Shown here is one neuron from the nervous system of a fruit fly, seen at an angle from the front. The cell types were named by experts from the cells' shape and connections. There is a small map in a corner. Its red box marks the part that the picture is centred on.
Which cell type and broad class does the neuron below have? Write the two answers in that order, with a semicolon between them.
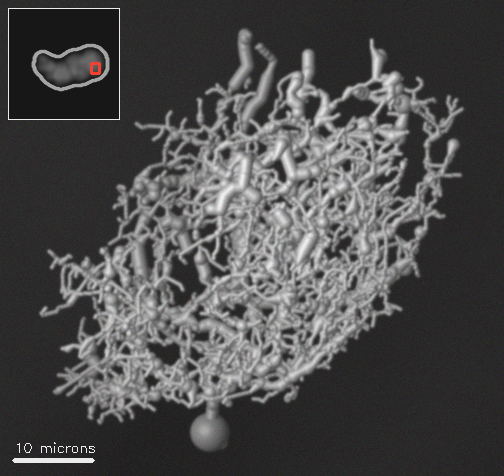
AVLP374; central-brain intrinsic neuron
